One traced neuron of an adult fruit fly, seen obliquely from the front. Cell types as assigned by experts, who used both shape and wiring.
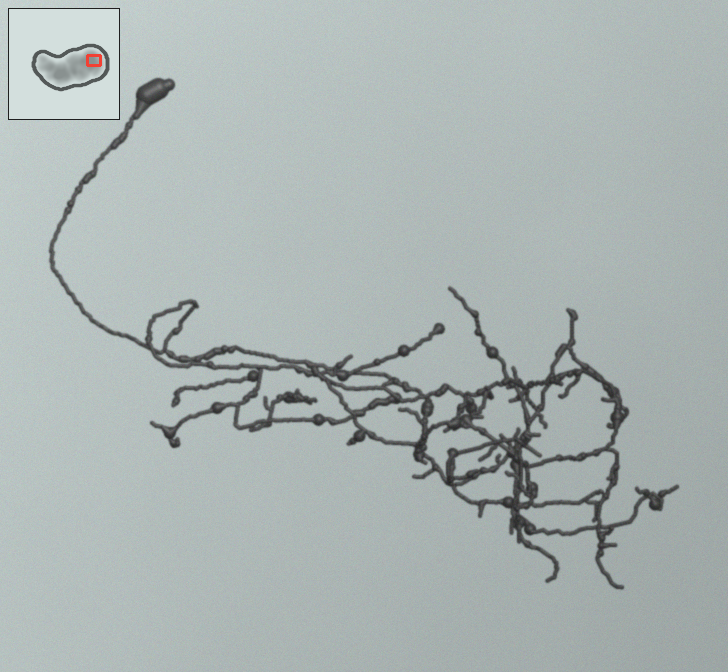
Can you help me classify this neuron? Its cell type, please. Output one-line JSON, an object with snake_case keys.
{"cell_type": "AVLP480"}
